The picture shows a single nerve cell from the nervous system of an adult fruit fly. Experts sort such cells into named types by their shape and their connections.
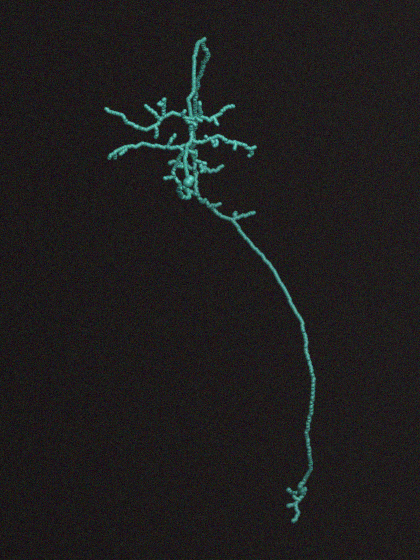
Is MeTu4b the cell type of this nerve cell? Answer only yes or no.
yes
